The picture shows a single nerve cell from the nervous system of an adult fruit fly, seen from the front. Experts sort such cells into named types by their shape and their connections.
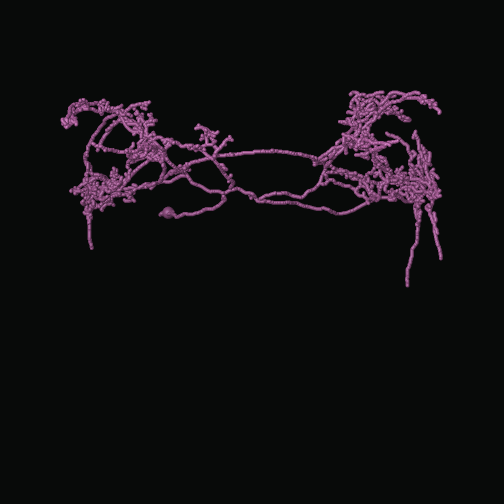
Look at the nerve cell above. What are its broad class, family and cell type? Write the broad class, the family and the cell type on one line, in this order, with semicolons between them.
central-brain intrinsic neuron; hemilineage SMPp&v1_ventral; CL357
